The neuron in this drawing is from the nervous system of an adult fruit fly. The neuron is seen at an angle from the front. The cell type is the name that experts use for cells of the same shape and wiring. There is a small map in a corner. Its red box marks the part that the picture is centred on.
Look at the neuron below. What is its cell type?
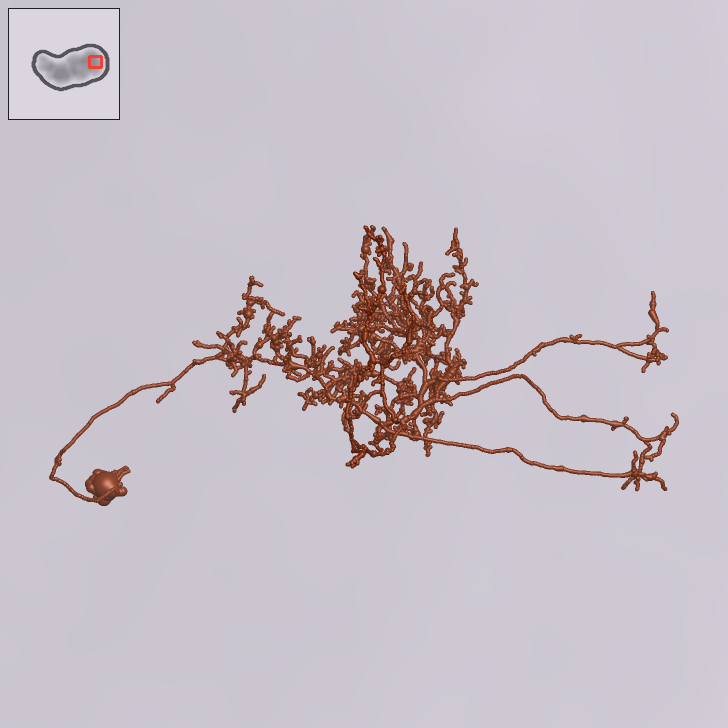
Y11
